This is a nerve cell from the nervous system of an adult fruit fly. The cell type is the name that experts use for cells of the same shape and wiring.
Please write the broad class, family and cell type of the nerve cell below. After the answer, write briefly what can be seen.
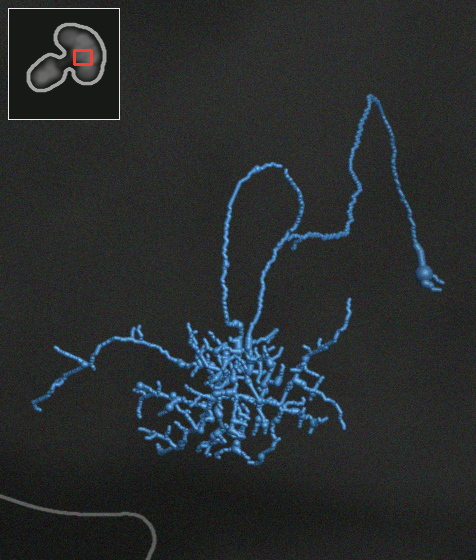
It is a central-brain intrinsic neuron. Its family is hemilineage LALv1_ventral. The cell type is PS072. The cell body is on the right of the picture. The picture shows dozens of branch ends.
